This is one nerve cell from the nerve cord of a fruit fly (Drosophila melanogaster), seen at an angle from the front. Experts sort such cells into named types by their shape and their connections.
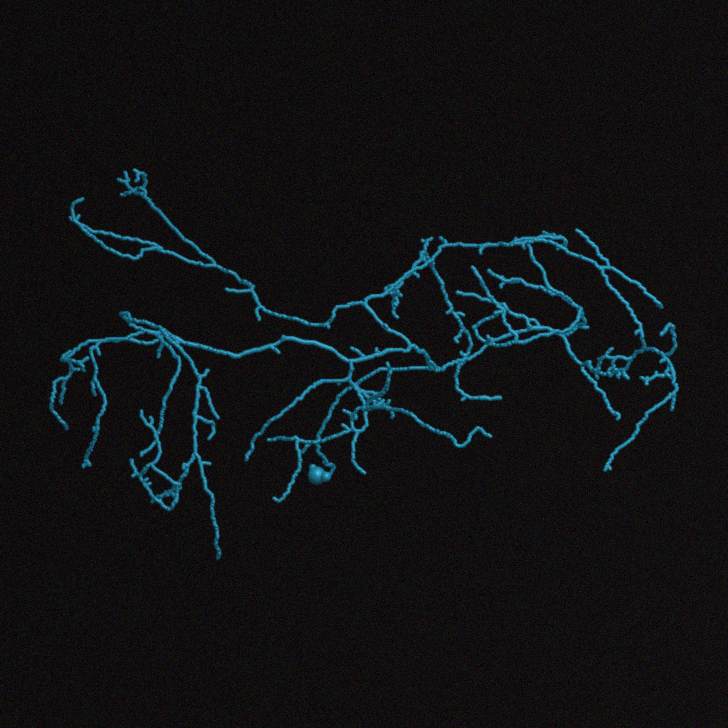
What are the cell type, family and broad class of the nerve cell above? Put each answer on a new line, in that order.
IN04B018
hemilineage 04B
nerve-cord intrinsic neuron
